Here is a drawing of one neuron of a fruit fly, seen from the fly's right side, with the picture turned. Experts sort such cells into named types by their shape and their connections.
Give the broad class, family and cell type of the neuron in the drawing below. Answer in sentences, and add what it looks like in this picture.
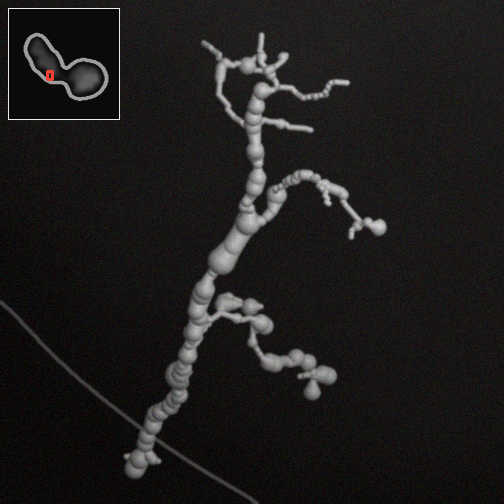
This is a sensory neuron entering the nerve cord. Its family is called class mechanosensory tactile. The cell type is SNta29. As drawn here it is taller than it is wide.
